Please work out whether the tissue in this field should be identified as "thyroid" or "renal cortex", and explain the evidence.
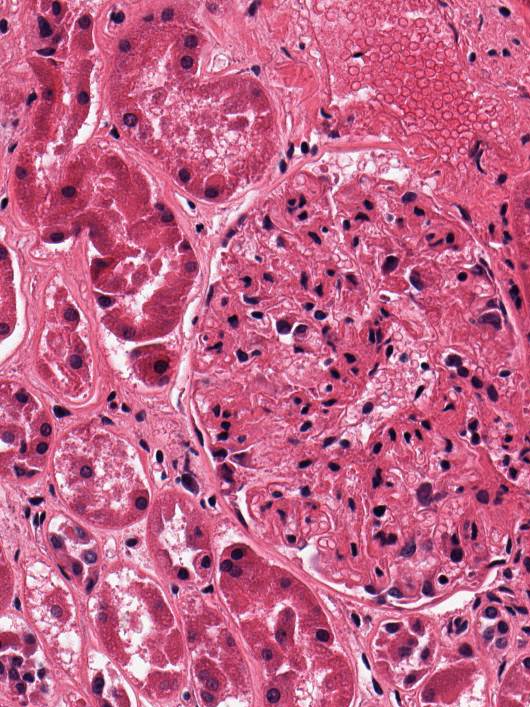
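This is renal cortex. What decides it is the large rounded glomerulus filling the right half, with tubules packed to its left. The tubule cells have abundant deep pink granular cytoplasm. Packed red blood cells fill a space at top right. Interstitium is scant, in thin strands.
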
